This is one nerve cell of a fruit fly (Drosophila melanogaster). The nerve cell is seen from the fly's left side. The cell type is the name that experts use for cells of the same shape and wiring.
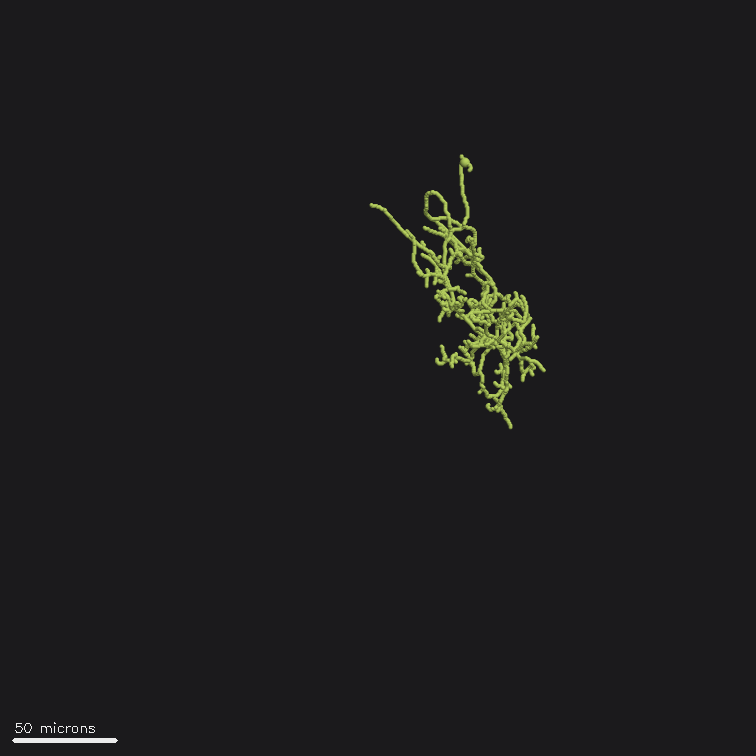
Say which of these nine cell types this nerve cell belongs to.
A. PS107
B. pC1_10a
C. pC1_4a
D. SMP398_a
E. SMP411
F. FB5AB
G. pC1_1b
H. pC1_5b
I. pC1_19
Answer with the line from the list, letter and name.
A. PS107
